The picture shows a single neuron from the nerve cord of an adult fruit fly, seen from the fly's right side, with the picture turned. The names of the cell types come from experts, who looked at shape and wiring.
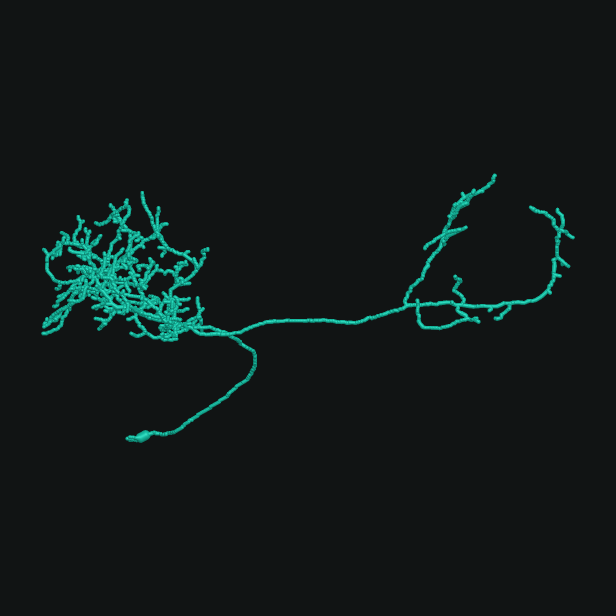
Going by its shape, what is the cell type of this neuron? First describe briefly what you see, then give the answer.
The picture shows dozens of branch ends. As drawn here it is wider than it is tall. Its broad class is nerve-cord intrinsic neuron. Its cell type is IN11A003.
